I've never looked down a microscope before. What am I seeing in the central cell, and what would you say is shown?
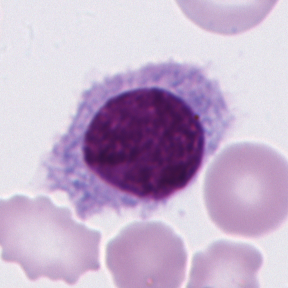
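Irregular rather than round, the cell outline is fringed all around its margin by fine hair-like projections. Neither an indentation nor lobes mark the nucleus. No distinct granules are present in the cytoplasm. Designation: hairy cell.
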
